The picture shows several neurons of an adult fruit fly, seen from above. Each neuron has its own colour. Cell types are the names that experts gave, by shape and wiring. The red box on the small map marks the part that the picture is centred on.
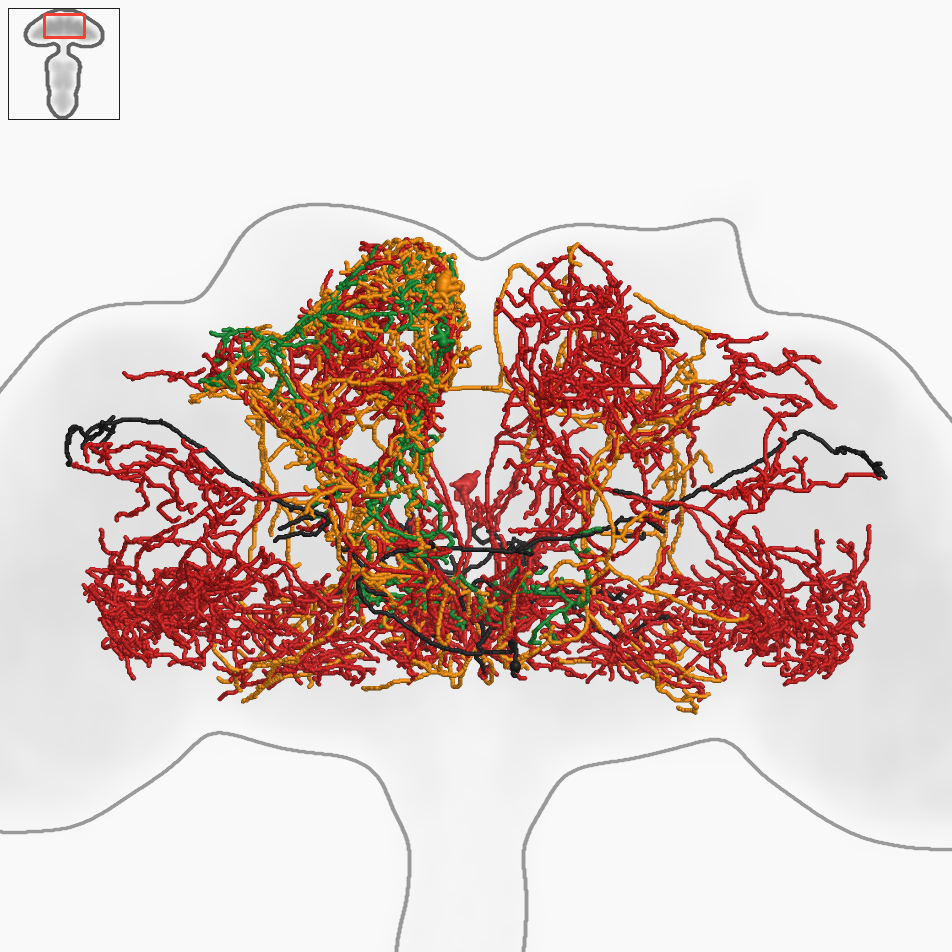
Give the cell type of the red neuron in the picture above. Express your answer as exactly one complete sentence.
The cell type OA-VUMa6 includes this neuron.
